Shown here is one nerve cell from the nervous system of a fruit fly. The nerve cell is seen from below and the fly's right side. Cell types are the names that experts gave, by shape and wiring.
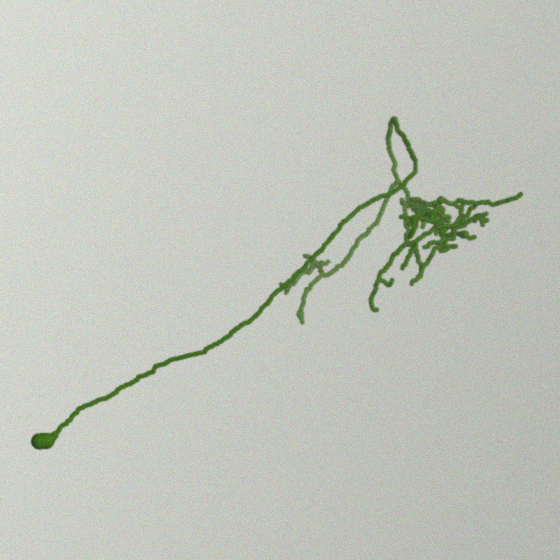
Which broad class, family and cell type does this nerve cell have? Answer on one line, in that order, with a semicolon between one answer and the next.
nerve-cord intrinsic neuron; hemilineage 02A; IN02A058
